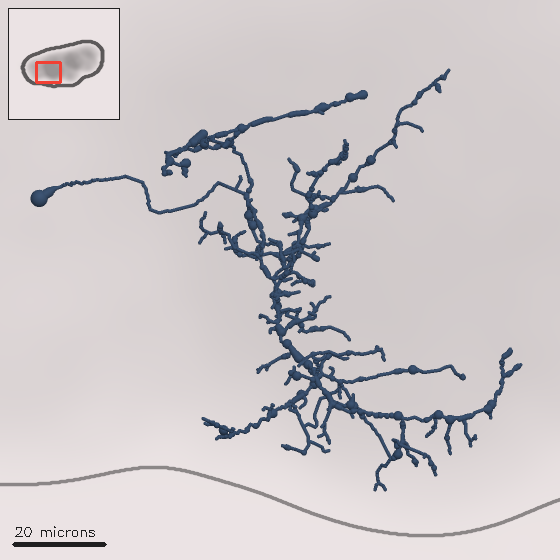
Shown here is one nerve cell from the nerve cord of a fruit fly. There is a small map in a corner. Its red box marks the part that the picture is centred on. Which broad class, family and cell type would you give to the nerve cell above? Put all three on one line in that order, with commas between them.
nerve-cord intrinsic neuron, hemilineage 16B, IN16B122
